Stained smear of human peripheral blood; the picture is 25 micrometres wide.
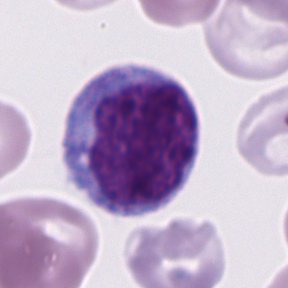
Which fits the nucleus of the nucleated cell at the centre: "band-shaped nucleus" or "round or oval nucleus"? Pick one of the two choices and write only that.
Round or oval nucleus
